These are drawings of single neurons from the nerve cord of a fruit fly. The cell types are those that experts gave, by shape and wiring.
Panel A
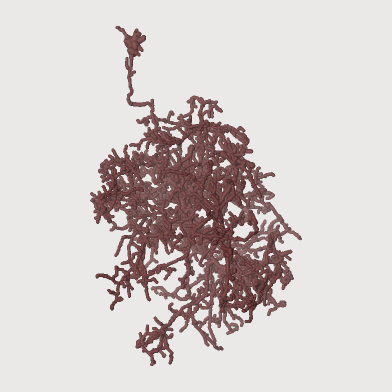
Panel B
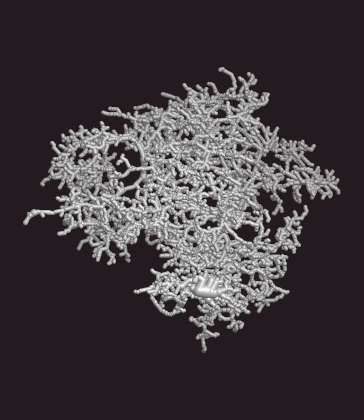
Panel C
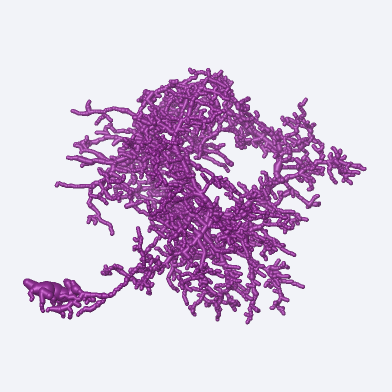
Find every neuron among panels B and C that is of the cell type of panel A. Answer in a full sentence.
None of them is of the same cell type.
